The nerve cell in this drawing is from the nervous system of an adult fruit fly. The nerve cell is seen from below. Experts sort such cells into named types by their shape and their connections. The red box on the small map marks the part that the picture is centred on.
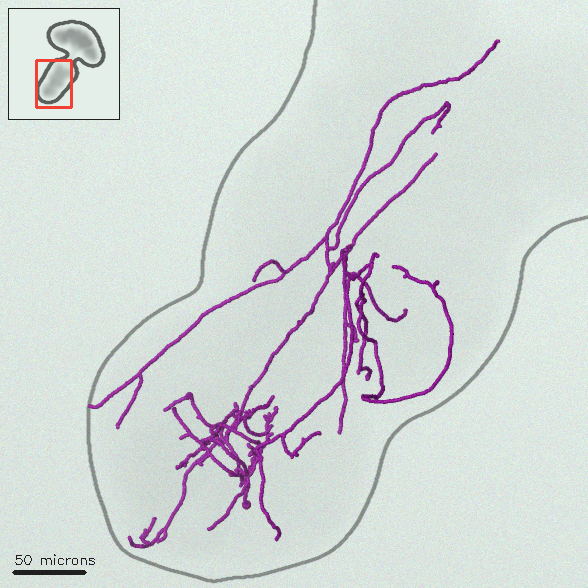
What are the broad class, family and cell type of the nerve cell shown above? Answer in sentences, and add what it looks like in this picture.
Its broad class is nerve-cord intrinsic neuron. The family is hemilineage 09A. The cell type is IN09A005. It lies in the nerve cord. Its cell body lies at the bottom of the picture. By the scale bar it is about 350 microns tall in this view.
